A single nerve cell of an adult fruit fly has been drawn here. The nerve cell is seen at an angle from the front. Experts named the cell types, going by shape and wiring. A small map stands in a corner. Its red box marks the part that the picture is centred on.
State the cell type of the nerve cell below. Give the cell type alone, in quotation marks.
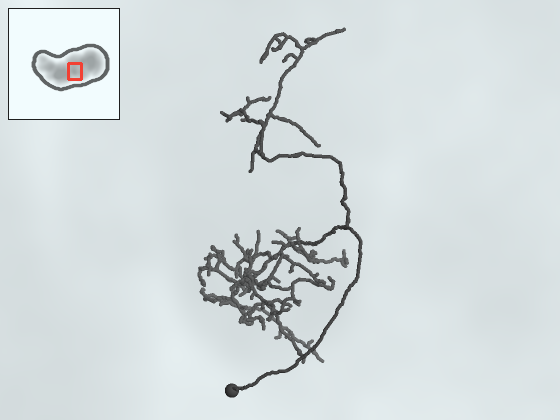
"WED029"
